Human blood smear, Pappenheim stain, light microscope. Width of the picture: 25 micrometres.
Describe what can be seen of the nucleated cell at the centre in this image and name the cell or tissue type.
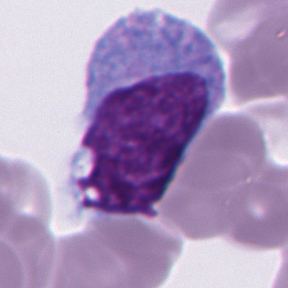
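First, look at the top of the cell: its outline is smoothly rounded. Inside the nucleus, no nucleoli can be seen. Small clear vacuoles sit at the lower left edge of the nucleus. The cytoplasm has a fine speckled texture. This is a monocyte.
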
